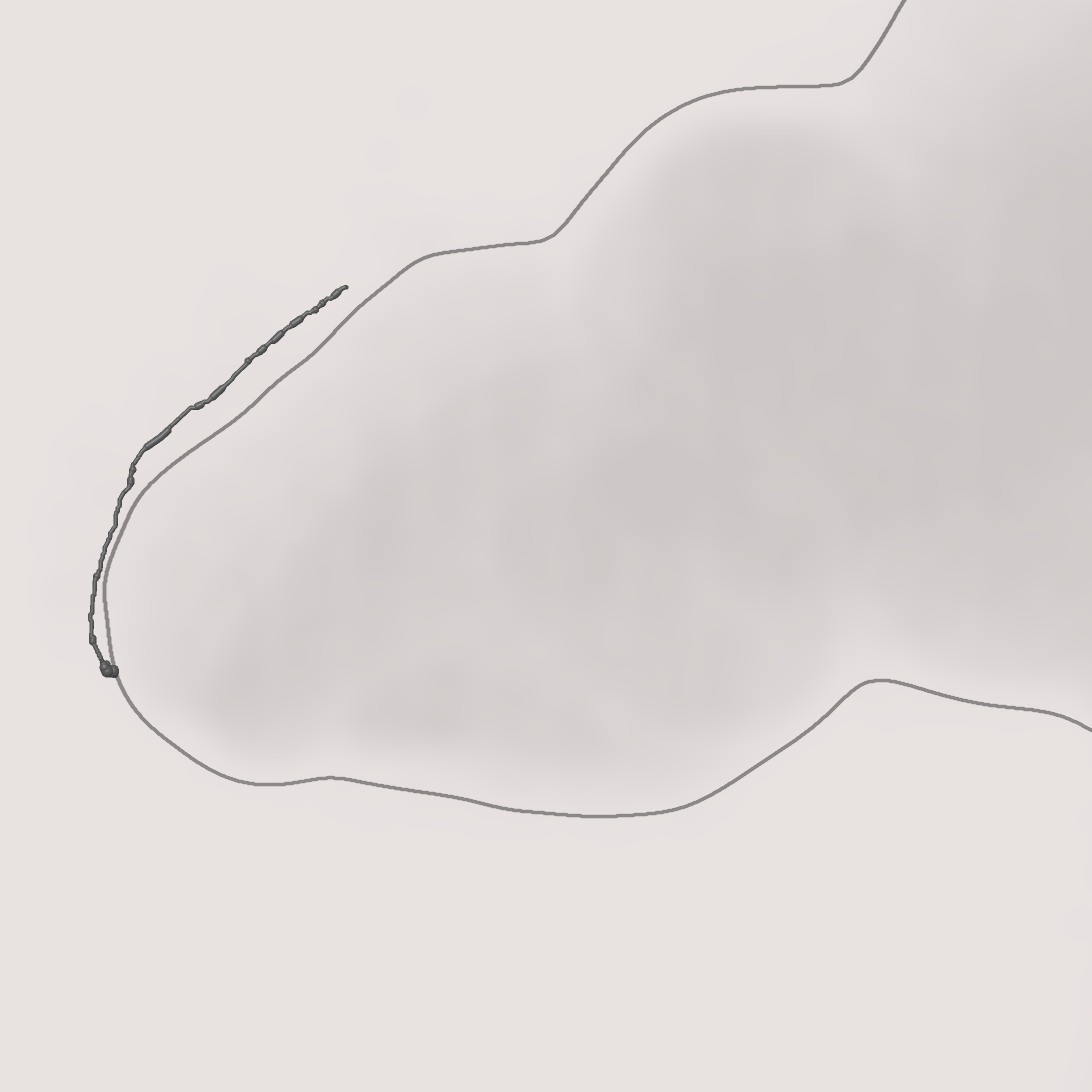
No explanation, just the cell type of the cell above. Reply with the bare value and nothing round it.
L2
